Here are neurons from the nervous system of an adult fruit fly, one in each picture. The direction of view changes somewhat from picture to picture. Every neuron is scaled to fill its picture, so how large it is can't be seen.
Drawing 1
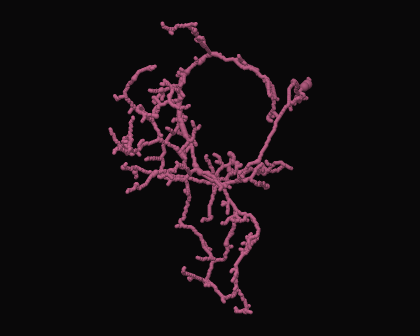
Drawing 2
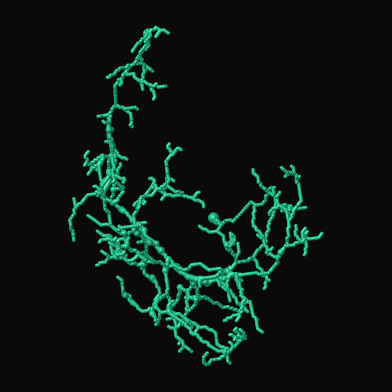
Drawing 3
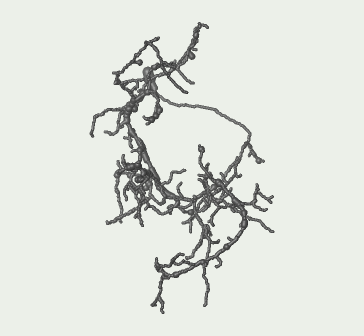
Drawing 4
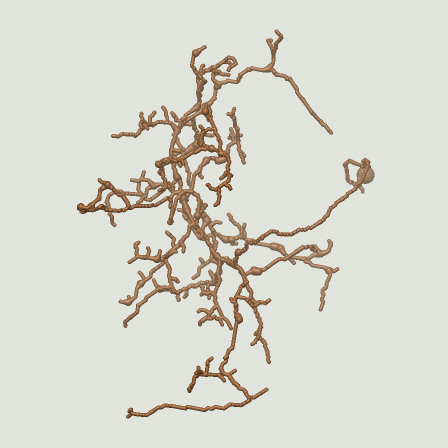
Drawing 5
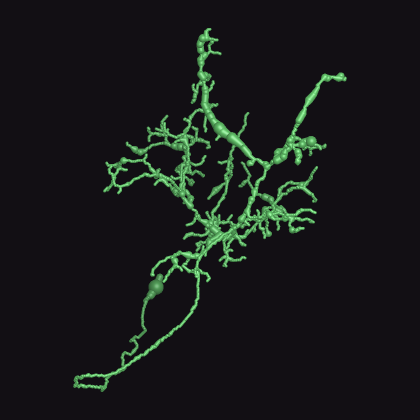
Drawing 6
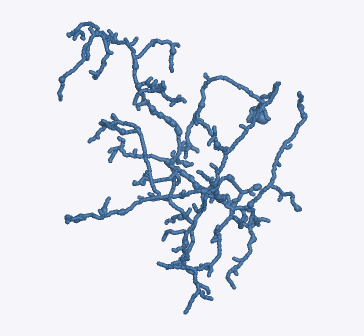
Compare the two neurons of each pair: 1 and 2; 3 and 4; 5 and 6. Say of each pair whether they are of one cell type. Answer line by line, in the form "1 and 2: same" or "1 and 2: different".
1 and 2: same
3 and 4: same
5 and 6: different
